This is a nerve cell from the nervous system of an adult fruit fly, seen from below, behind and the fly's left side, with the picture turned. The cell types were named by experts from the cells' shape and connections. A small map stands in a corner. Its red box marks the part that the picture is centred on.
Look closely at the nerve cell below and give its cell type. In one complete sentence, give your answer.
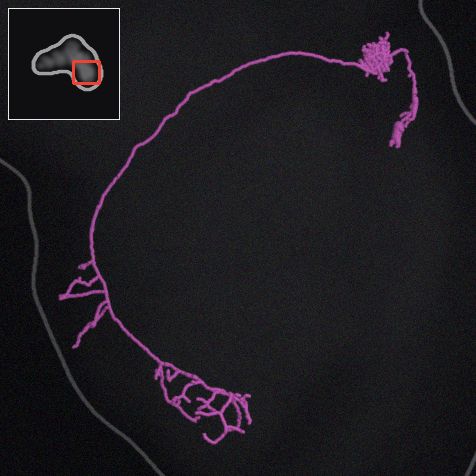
The cell type carried by this nerve cell is DC2_adPN.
